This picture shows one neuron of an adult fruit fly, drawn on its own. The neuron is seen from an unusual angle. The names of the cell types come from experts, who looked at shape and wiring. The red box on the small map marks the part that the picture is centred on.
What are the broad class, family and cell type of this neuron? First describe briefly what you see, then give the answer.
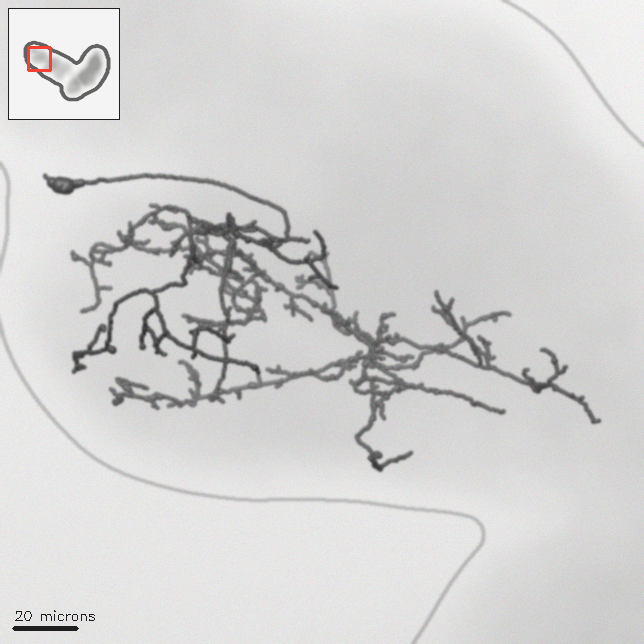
Its cell body lies at the upper left of the picture. From left to right in the picture it spans about 180 microns. Dozens of branch ends can be seen. It is a nerve-cord intrinsic neuron. The family is hemilineage 03A. Its cell type is IN03A050.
